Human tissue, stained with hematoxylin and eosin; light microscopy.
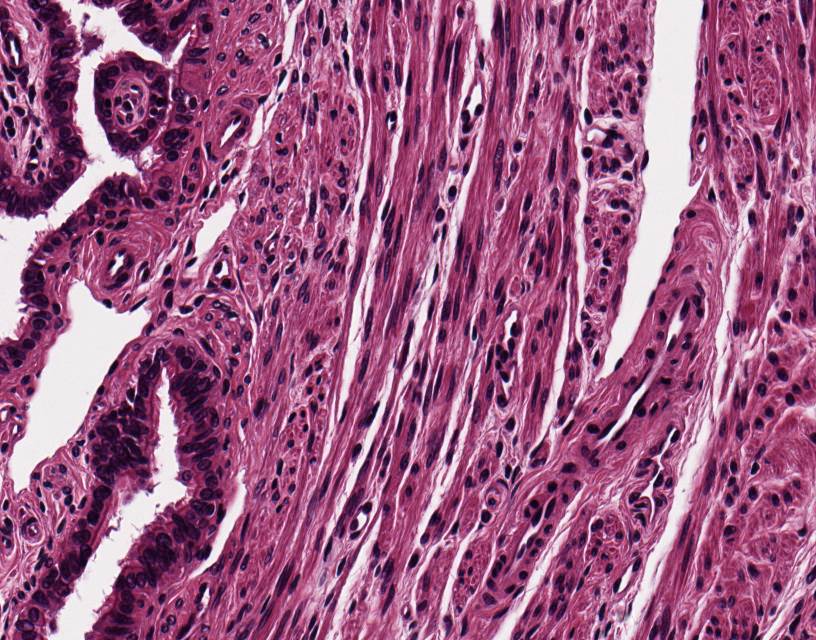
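fallopian tube, haematoxylin and eosin. Epithelium-lined spaces occupy the left part of the field; smooth muscle fills the centre and right. Columnar epithelium with crowded, dark-staining nuclei lines the spaces at the left. In the centre, parallel bundles of smooth muscle cells slant from lower left to upper right. These cells have elongated, cigar-shaped nuclei and pink cytoplasm.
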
